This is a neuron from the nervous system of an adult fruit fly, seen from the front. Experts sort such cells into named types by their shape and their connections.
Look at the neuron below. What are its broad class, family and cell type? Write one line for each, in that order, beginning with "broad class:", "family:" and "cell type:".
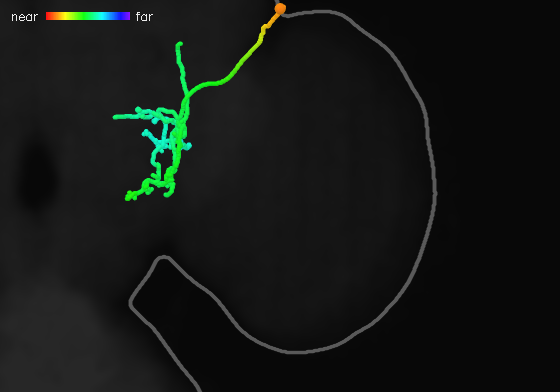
broad class: central-brain intrinsic neuron
family: hemilineage LHl4_posterior
cell type: PLP102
